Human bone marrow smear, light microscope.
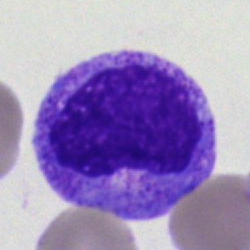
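Metamyelocyte, cell in the middle (stained human bone marrow smear). The nucleus is indented on its lower side, giving it a bean shape. The cytoplasm is lilac-purple with fine purplish granules scattered through it, and a paler zone sits in the nuclear notch.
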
